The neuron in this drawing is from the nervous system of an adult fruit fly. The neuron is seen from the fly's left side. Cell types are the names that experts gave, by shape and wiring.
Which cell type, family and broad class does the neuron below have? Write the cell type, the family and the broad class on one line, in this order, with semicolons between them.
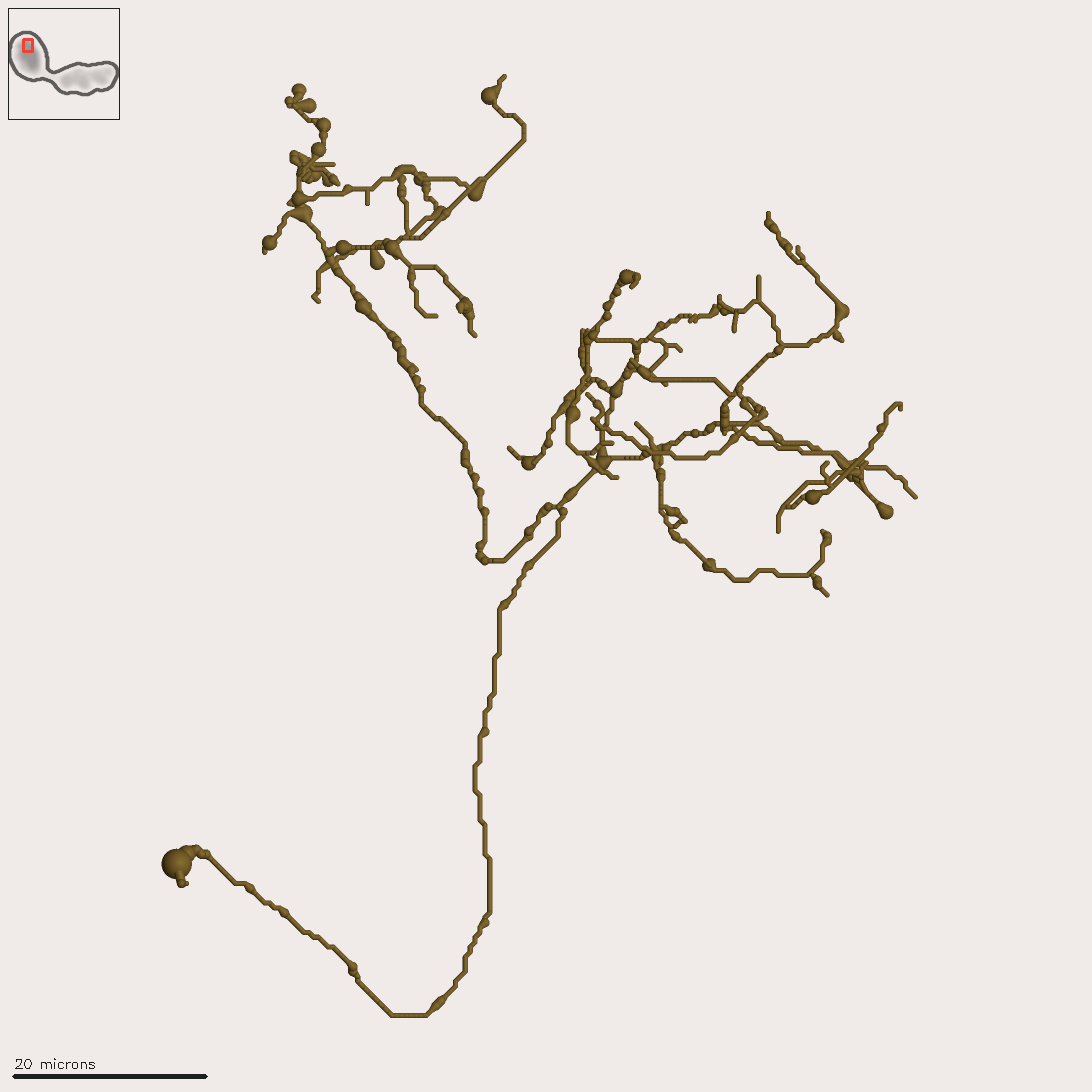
CB2448; hemilineage SLPav3; central-brain intrinsic neuron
